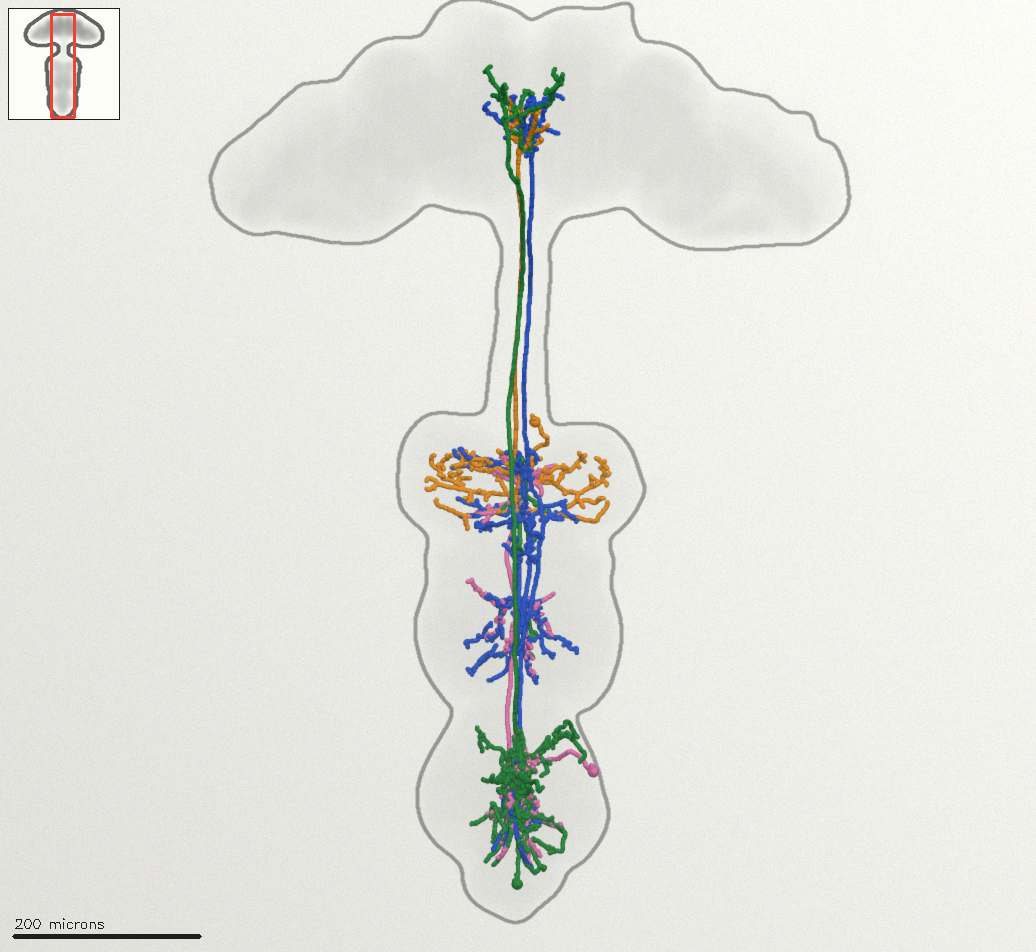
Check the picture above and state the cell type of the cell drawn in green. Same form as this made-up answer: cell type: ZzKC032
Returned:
cell type: AN05B098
